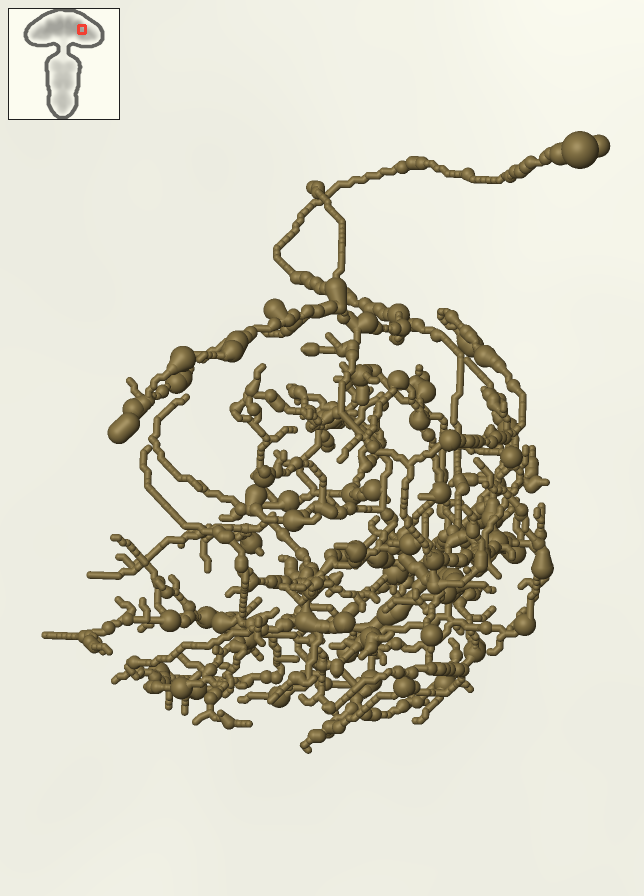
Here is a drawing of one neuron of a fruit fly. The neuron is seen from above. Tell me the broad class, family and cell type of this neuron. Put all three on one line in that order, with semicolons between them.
central-brain intrinsic neuron; hemilineage LHl4_dorsal; LHAV4g12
